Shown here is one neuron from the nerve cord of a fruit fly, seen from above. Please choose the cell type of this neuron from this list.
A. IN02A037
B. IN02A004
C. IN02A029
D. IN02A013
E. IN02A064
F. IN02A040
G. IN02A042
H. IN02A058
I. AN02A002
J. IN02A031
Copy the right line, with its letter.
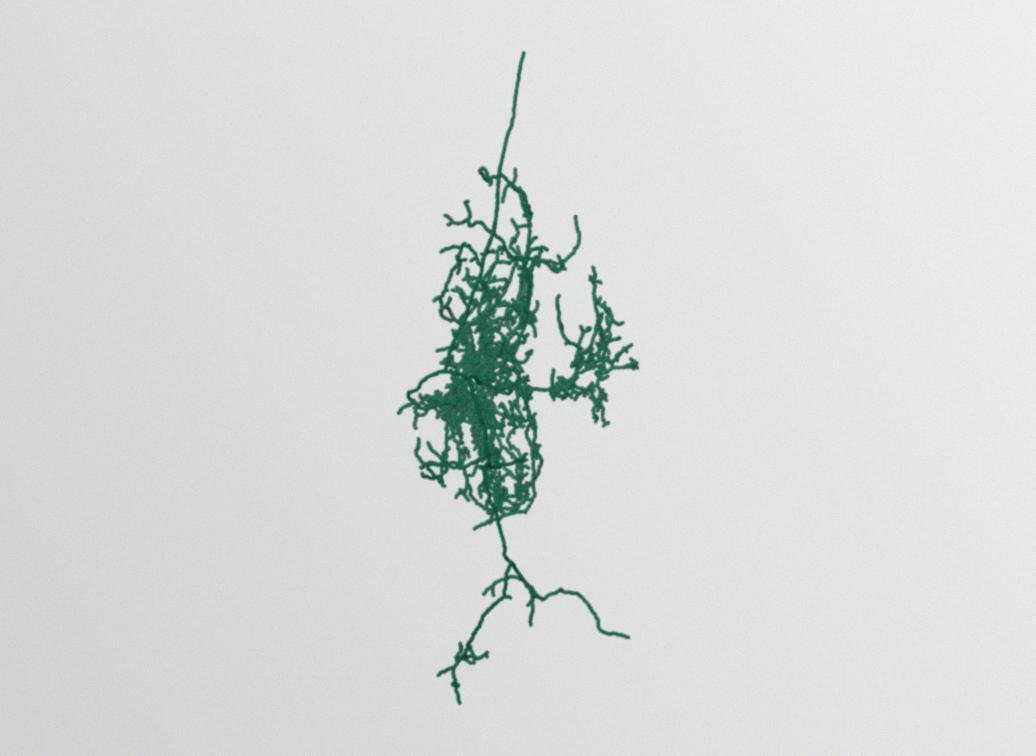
I. AN02A002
